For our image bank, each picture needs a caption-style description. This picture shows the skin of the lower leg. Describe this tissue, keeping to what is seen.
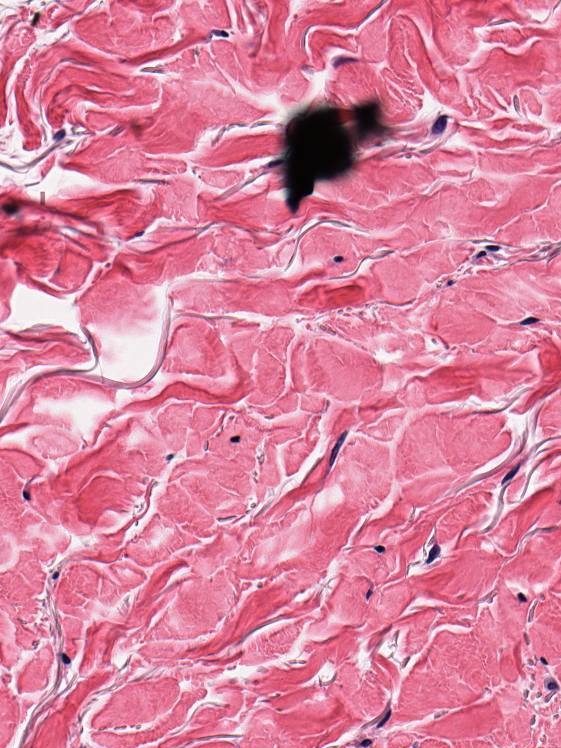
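Closely packed pink fibre bundles, cut in many different directions, fill the whole field. Nuclei are sparse; the few present are small, dark and mostly elongated, lying in the thin spaces between bundles. No epithelium, glands or fat cells appear anywhere.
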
